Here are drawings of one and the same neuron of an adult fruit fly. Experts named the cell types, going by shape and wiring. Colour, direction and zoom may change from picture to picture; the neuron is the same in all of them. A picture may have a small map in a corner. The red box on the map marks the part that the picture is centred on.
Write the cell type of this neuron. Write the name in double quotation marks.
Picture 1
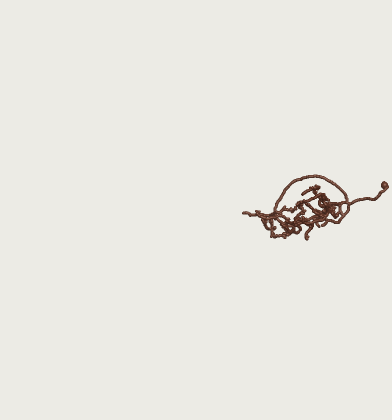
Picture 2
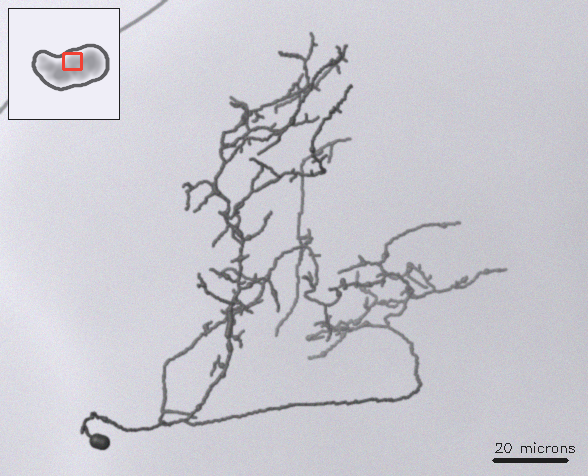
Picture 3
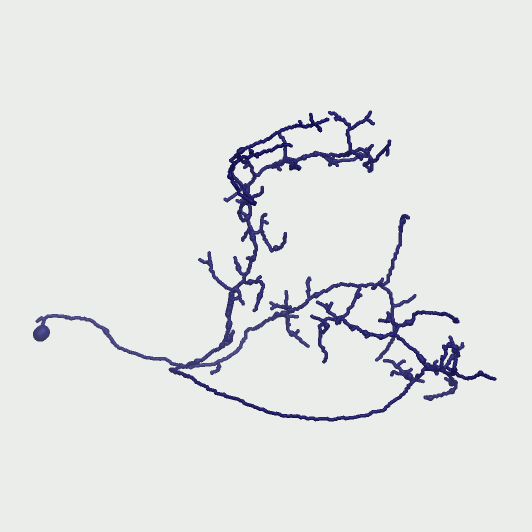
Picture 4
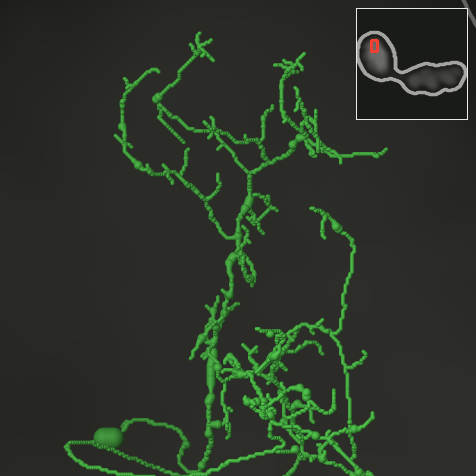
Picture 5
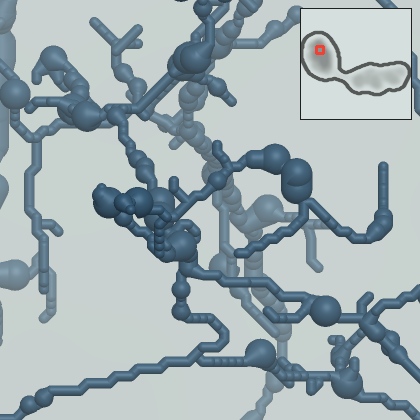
"SLP227"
